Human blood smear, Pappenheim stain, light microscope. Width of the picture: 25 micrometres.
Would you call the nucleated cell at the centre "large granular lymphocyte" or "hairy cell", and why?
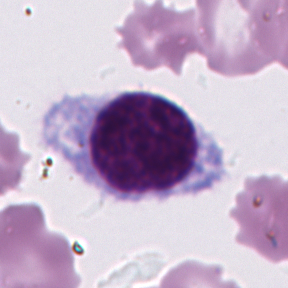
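Hairy cell. Point one, the border: the cell edge is ragged, with fine hair-like projections, and this is what decides it. Point two, size: the cell measures about 16 by 10 micrometres. Point three, the nucleus: it is round in outline, about 9 micrometres across, fills about 60% of the cell's area, and sits off-centre toward the right side. Point four, the chromatin: dark purple and densely packed, with only faint lighter streaks. Point five, the cytoplasm: its widest band lies on the left side of the nucleus.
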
